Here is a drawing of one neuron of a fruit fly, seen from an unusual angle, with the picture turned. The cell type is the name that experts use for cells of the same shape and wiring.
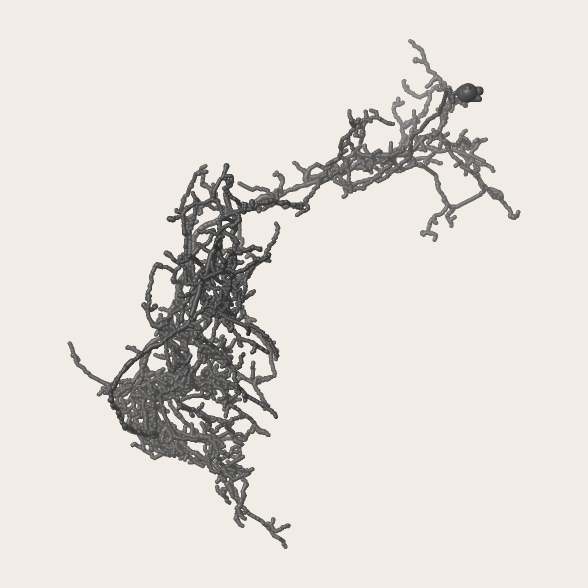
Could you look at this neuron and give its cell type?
PLP015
